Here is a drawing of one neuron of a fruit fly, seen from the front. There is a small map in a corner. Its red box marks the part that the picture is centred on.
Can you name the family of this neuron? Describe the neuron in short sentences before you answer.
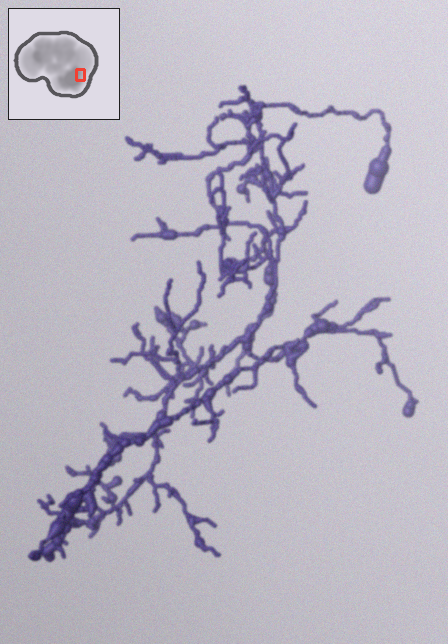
The cell body can be seen at the upper right of the picture. The picture shows dozens of branch ends. This is a nerve-cord intrinsic neuron. The family is hemilineage 19A.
